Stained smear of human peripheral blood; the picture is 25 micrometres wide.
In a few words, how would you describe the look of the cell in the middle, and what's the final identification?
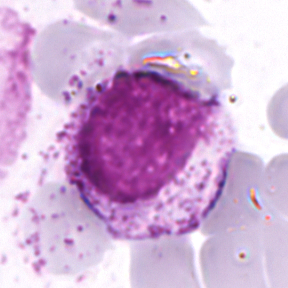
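Look first at where the nucleus sits: toward the upper part of the cell, so the rim of cytoplasm below it is wider. The chromatin stains deep purple-magenta, with small paler spots. The cytoplasm holds many dark purple granules. Loose dark purple granules also lie outside the cell, mainly to its left. This is a myelocyte.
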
